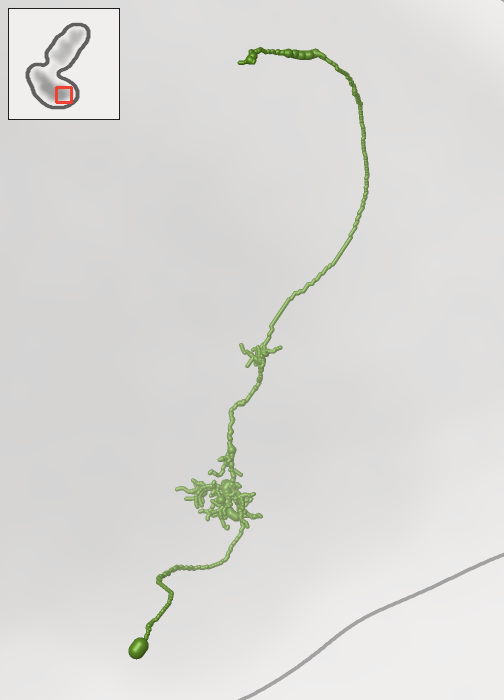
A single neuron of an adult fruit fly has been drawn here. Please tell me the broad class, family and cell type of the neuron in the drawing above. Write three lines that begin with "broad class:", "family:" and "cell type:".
broad class: optic-lobe intrinsic neuron
family: Tm
cell type: Tm4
